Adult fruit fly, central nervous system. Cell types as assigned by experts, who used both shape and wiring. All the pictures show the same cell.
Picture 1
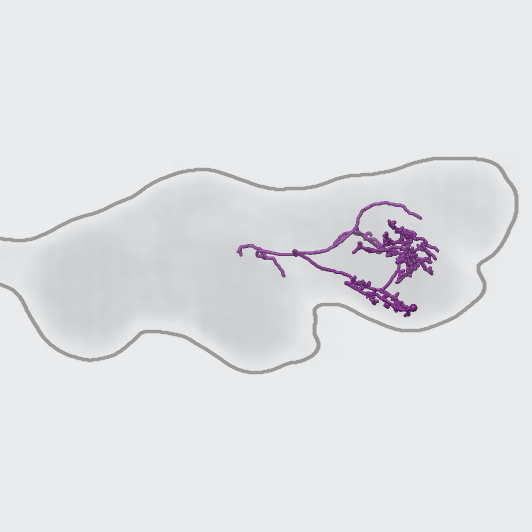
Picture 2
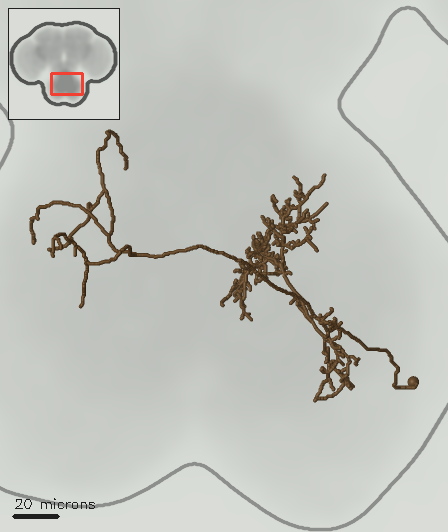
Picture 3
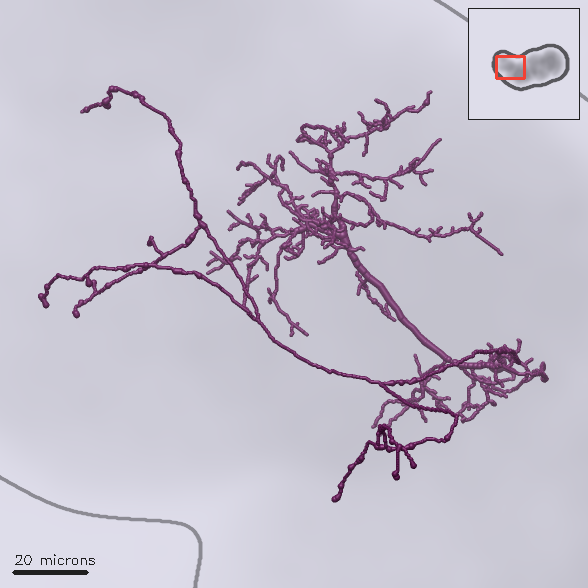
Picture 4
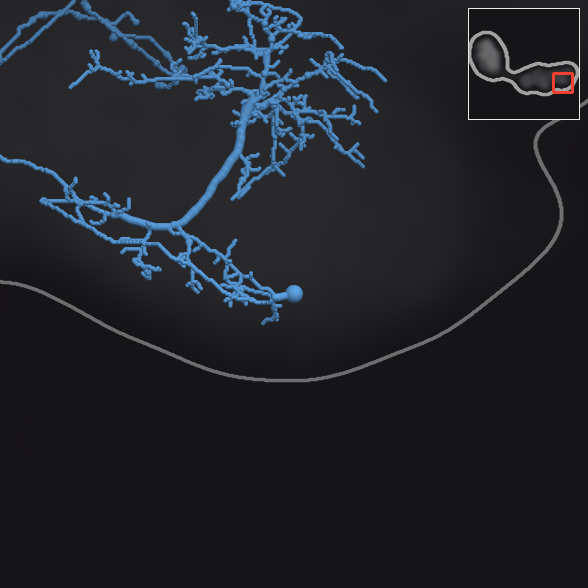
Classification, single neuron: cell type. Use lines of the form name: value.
cell type: IN08B065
